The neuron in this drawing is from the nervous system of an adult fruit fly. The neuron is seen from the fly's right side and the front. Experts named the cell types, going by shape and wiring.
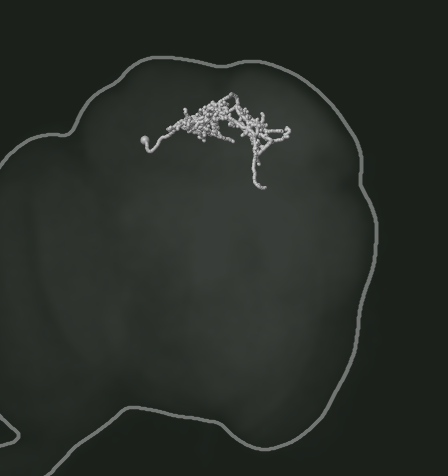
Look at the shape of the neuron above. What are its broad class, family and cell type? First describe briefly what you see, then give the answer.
In this view it is wider than it is tall. This is a central-brain intrinsic neuron. Its family is hemilineage DM6_dorso_lateral. The cell type is SIP069.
